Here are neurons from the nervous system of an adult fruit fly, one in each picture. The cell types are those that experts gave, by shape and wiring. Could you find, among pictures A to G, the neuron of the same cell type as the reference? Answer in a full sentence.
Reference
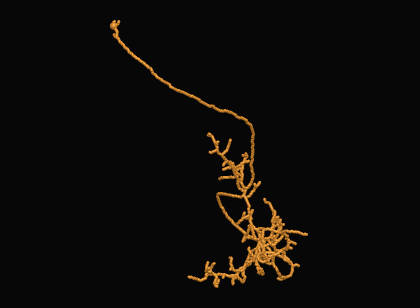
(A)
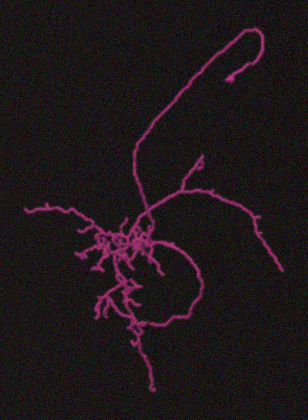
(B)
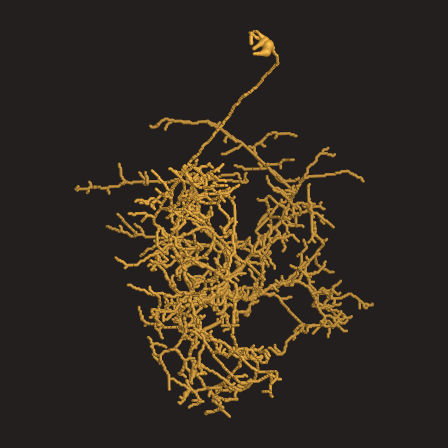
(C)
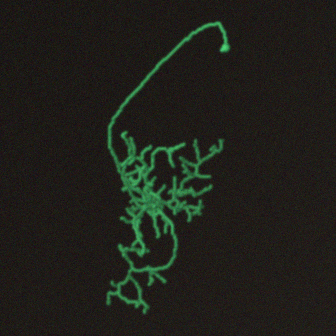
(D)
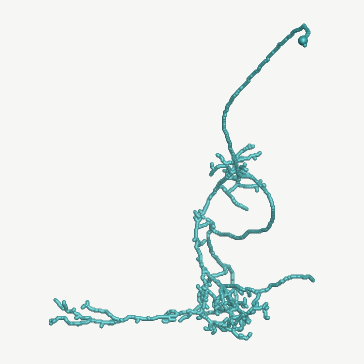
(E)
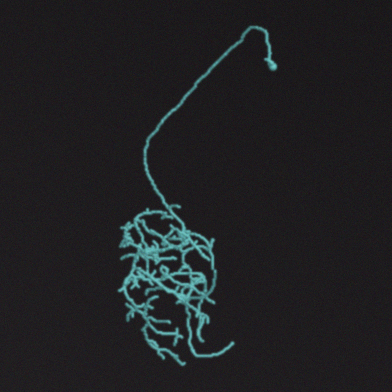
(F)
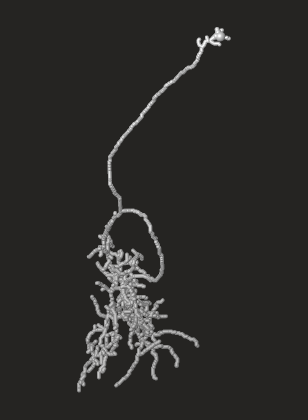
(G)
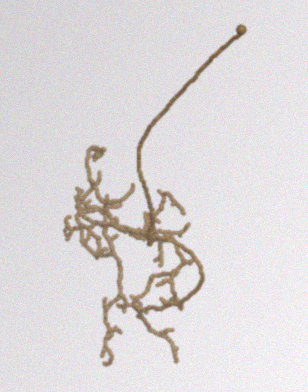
Picture C is of the same cell type.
